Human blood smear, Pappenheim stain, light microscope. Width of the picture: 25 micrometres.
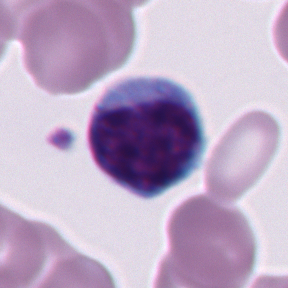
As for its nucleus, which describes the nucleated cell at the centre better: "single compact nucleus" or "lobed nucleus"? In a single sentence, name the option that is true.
Round, oval or kidney-shaped, the nucleus of this cell is one compact undivided mass.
